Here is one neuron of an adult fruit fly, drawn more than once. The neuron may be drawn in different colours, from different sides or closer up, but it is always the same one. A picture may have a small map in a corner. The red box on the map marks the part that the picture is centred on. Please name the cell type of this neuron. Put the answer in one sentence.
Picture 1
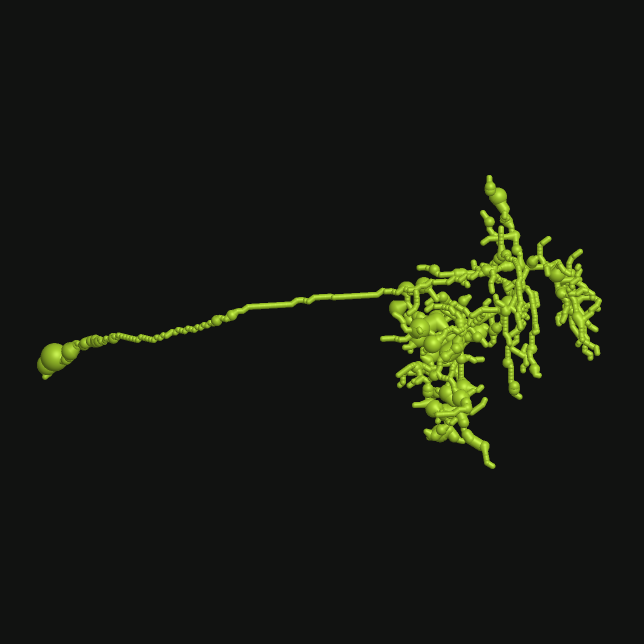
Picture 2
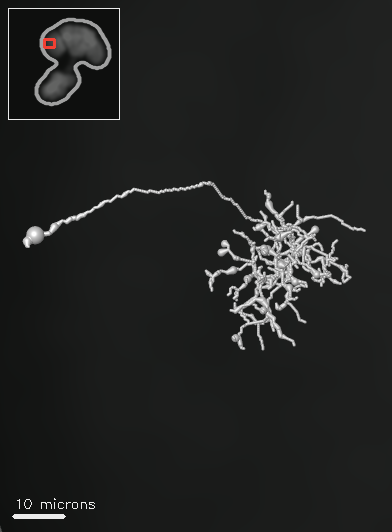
The cell type is Mi16.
